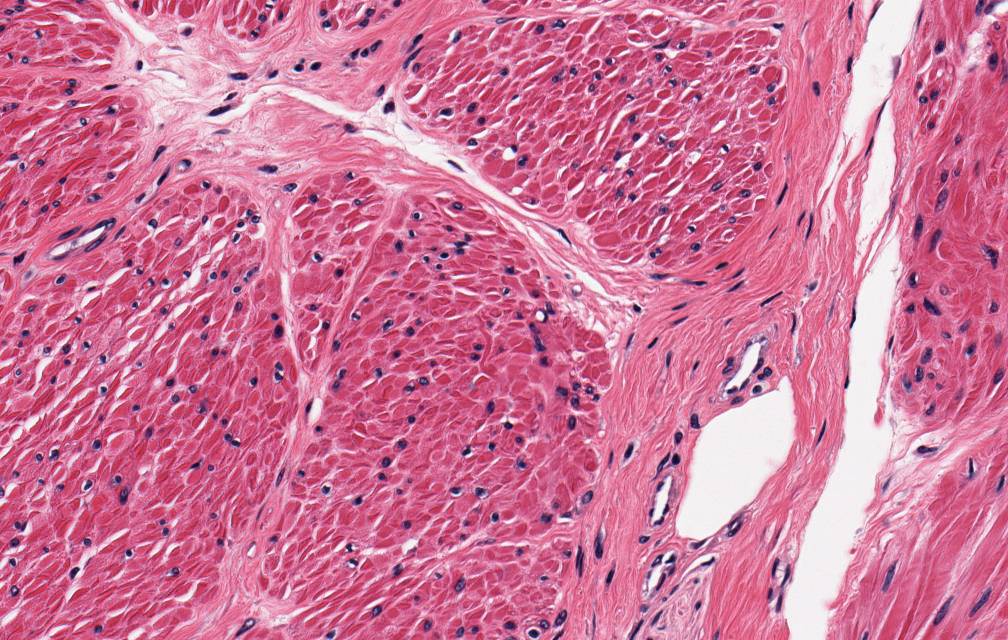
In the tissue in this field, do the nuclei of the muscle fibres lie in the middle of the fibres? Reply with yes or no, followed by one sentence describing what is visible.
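Yes. In the cross-cut bundles the smooth muscle cells appear as small, closely packed pink profiles, and only some of them contain a round, dark central nucleus.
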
